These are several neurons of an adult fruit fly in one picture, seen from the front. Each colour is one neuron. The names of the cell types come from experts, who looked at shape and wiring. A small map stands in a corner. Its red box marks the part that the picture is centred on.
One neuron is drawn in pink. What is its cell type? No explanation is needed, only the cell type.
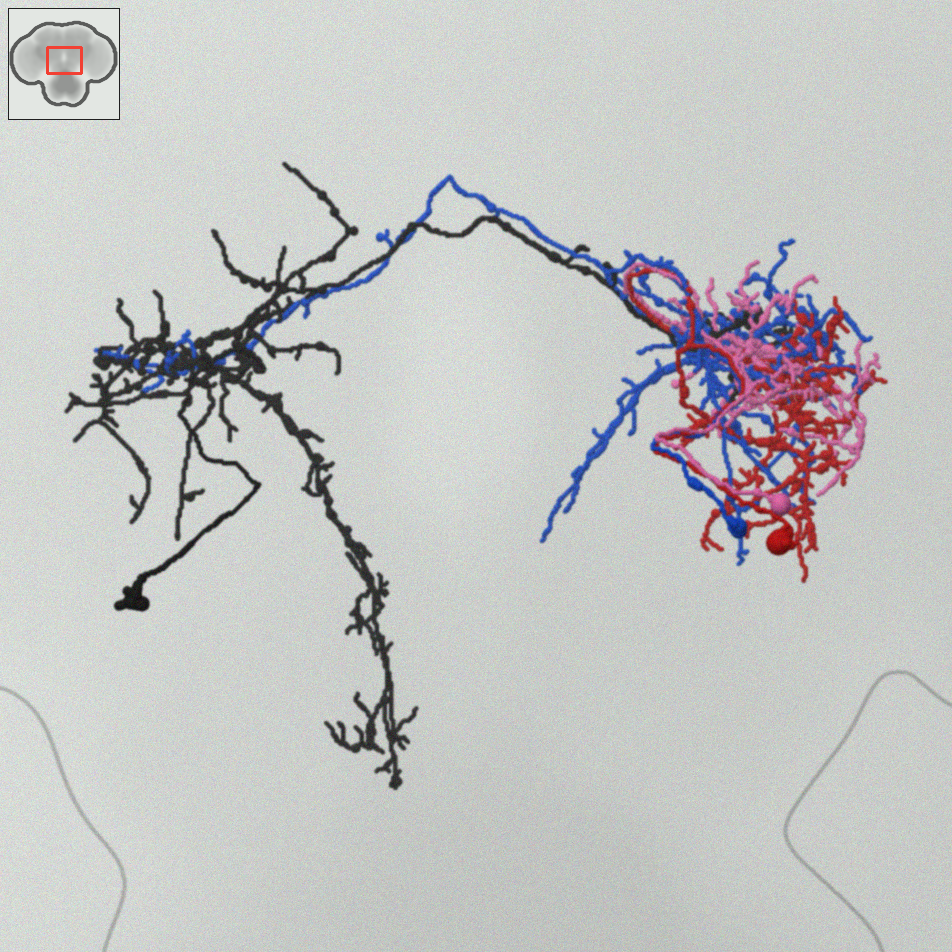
PS074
